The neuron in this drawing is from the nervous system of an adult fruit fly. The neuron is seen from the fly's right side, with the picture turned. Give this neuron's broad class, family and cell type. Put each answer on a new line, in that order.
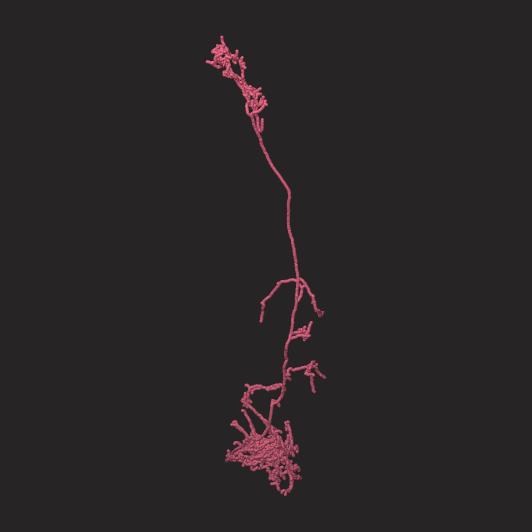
ascending neuron
hemilineage 05B
AN05B097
